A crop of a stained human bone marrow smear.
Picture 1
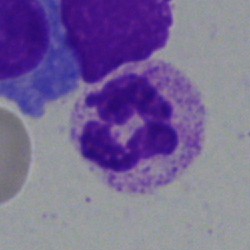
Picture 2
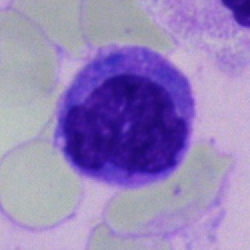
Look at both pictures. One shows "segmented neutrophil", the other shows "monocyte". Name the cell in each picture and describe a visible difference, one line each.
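Picture 1 shows a segmented neutrophil: Fine violet granules are scattered throughout the cytoplasm.
Picture 2 shows a monocyte: No granules can be seen in the cytoplasm.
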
